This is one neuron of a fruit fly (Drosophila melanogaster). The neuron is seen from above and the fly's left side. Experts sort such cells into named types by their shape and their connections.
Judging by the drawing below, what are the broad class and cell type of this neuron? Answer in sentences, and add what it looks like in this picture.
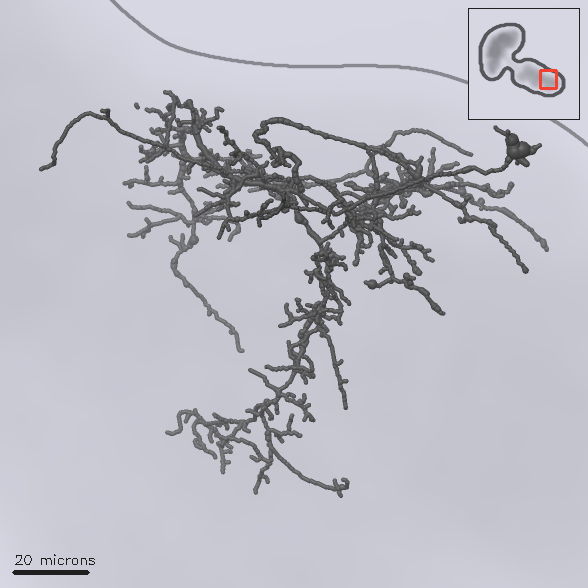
It is a nerve-cord intrinsic neuron. The cell type is INXXX147. It is in the nerve cord and does not reach the brain. By the scale bar it is about 140 microns wide in this view. More than a hundred branch ends can be seen.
